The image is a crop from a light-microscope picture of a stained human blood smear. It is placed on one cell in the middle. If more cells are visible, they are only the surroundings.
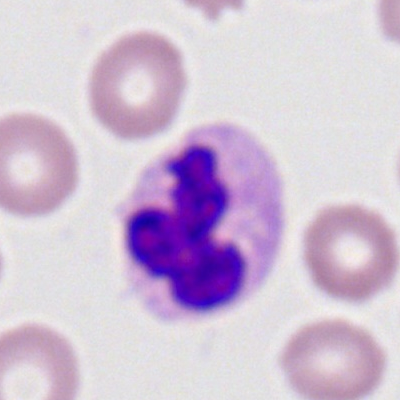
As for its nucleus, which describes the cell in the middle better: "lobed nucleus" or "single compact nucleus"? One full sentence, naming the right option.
What the nucleus of this cell shows is division into segments.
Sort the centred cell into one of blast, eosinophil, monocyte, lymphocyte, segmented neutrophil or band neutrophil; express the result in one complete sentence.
For this crop, the cell in the middle is a segmented neutrophil.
